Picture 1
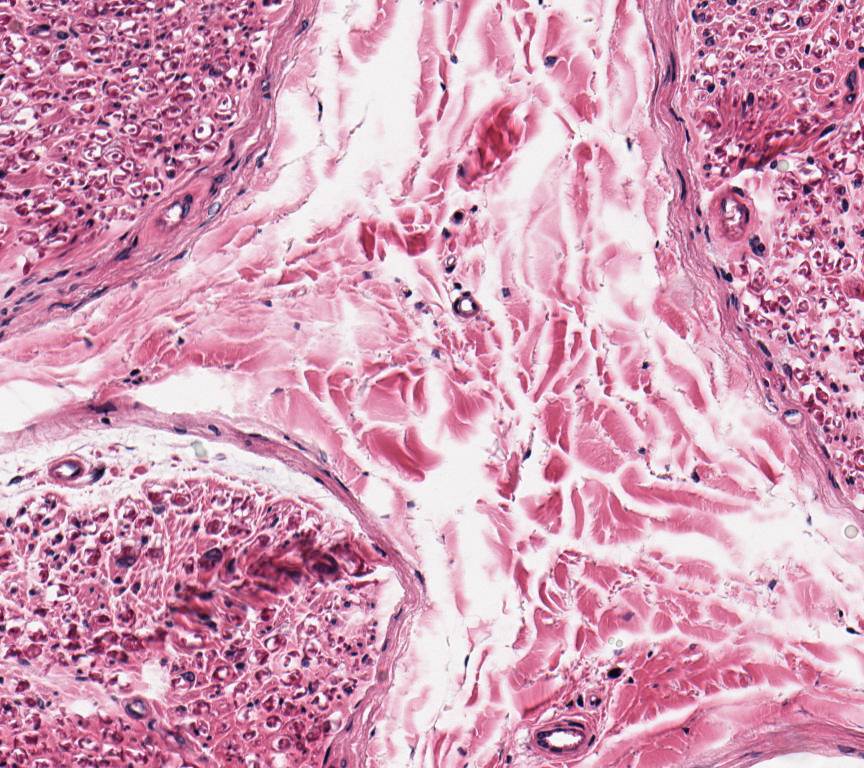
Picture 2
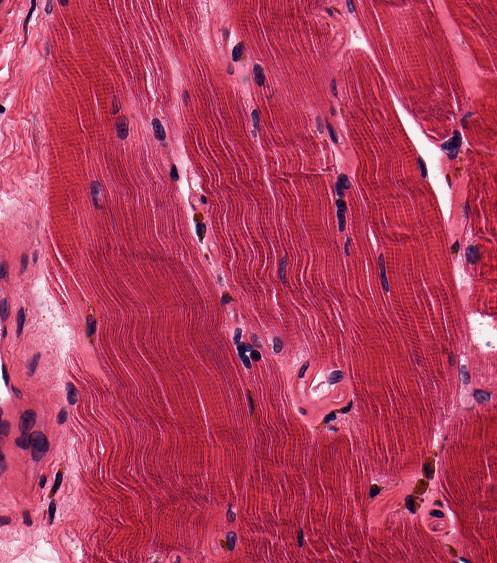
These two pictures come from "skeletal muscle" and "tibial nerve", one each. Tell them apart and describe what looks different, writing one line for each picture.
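Picture 1 shows tissue from the tibial nerve. Inside the fascicles, many small round fibre profiles are cut in cross-section, each with a pink central axon surrounded by a pale ring.
Picture 2 shows tissue from the skeletal muscle. Long, strongly eosinophilic muscle fibres fill the field and run roughly from top to bottom with a slight diagonal tilt.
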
